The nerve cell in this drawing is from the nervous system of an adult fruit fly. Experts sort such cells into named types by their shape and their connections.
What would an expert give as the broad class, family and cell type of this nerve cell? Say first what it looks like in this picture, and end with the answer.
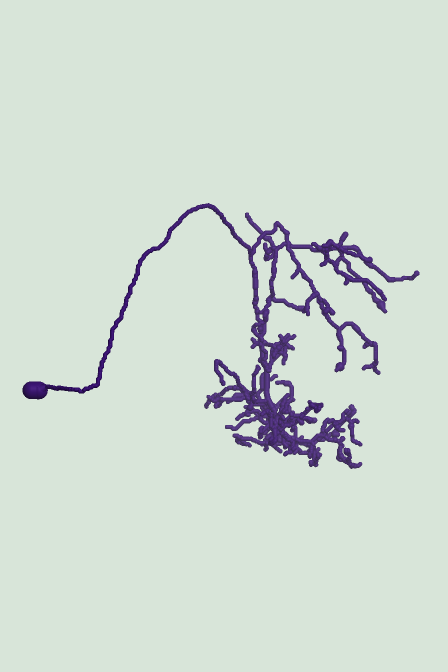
Its cell body lies on the left of the picture. Dozens of branch ends can be seen. Its broad class is nerve-cord intrinsic neuron. The family is hemilineage 12B. It is of cell type IN12B036.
